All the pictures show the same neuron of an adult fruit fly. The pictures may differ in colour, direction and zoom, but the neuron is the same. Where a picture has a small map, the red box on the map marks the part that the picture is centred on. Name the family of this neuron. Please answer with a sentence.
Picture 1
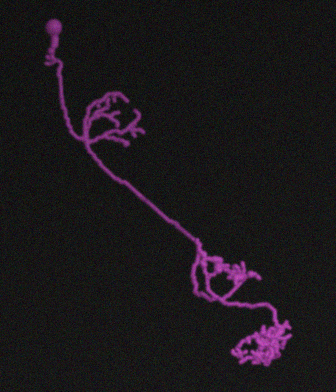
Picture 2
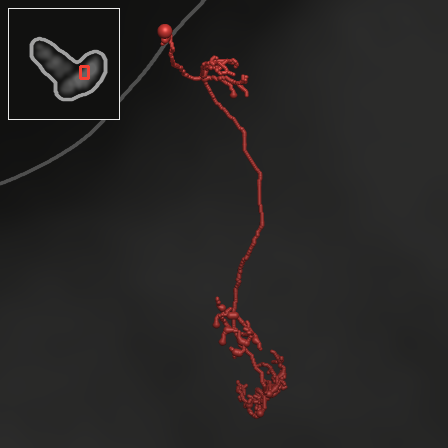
The family is class CX.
